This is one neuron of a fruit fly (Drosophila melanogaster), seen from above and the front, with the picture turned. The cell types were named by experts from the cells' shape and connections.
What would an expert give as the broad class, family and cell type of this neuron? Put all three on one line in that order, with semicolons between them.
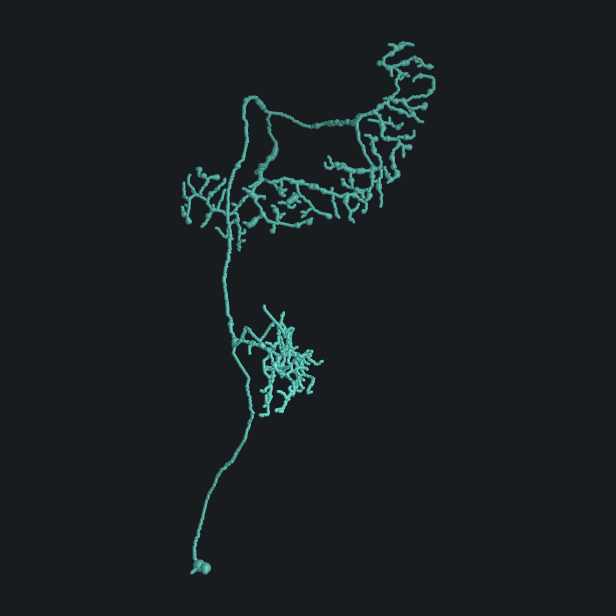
central-brain intrinsic neuron; hemilineage DL1_dorsal; FB7L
